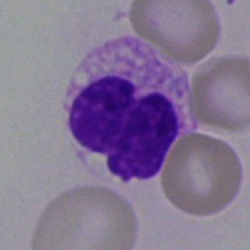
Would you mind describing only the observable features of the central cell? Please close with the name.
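The cytoplasm is pale lilac and holds many purple granules. A small clear vacuole lies in the cytoplasm to the upper left of the nucleus. The nucleus occupies the lower part of the cell, leaving more cytoplasm above it. The cell is a segmented neutrophil.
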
